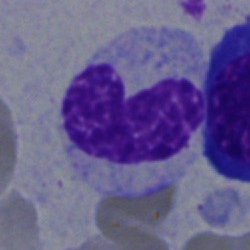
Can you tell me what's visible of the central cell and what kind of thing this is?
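First, the outline is round and smooth. Second, the nucleus is kidney-shaped, with its notch on the upper side and no nucleoli to be seen. Third, the cytoplasm holds fine, faint lilac granules. Last, the name: metamyelocyte.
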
